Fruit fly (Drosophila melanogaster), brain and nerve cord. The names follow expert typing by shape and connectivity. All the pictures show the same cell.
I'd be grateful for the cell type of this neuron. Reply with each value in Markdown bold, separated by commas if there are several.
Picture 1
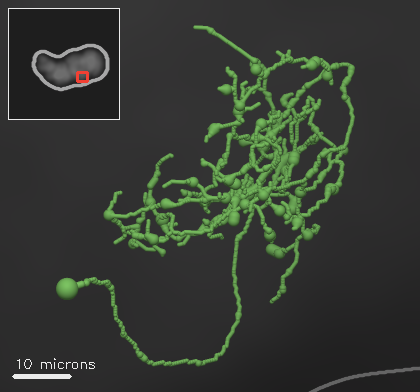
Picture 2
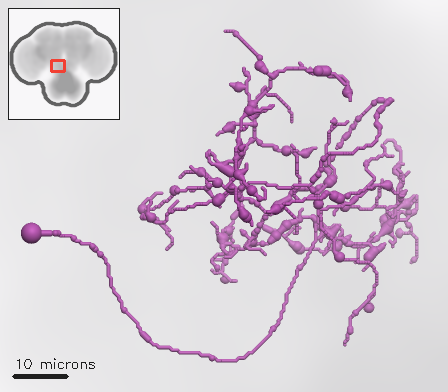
**GNG373**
